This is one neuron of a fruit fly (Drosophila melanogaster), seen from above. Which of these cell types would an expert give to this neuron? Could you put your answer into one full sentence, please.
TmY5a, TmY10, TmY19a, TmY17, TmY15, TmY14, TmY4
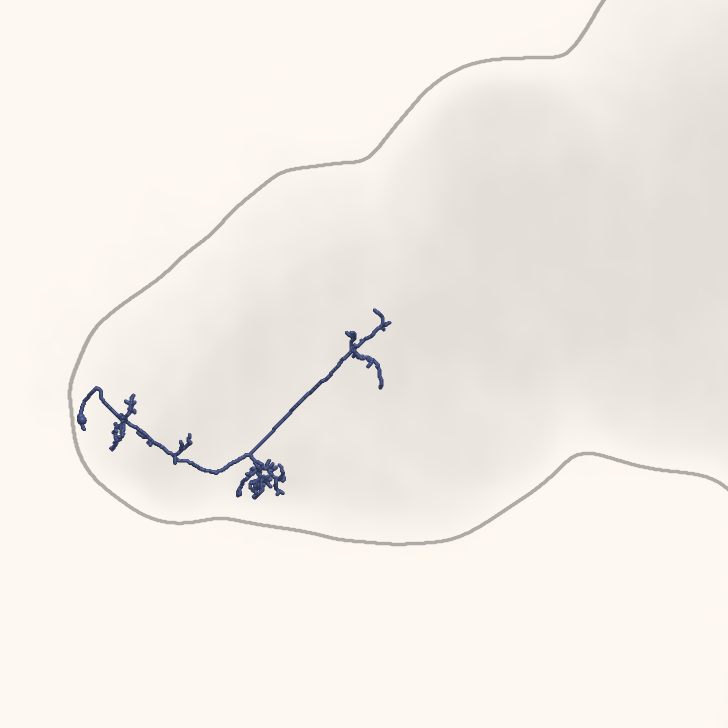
The neuron is categorized under cell type TmY4.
